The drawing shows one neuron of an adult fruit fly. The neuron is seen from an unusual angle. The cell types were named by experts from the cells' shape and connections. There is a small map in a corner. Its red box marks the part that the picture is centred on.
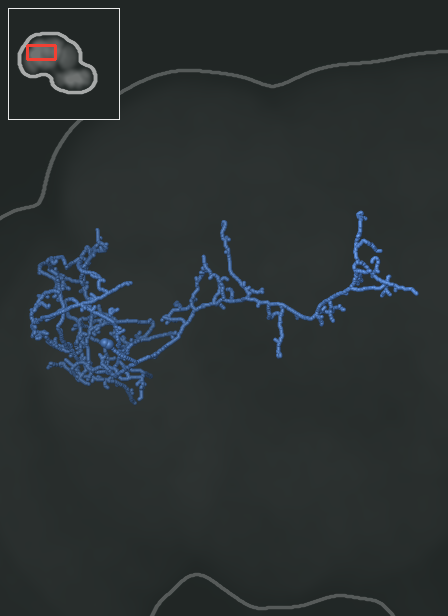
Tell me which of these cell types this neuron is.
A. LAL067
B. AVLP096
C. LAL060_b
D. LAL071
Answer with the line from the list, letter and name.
B. AVLP096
